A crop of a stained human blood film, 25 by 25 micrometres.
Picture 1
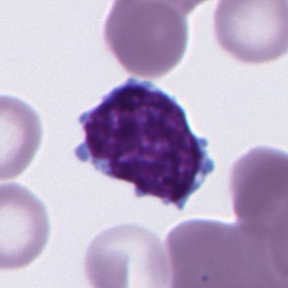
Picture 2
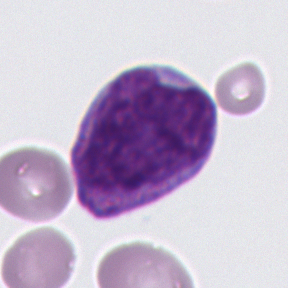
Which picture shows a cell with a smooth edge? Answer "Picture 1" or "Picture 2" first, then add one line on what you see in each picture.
Picture 2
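What picture 1 shows: The cell's outline is irregular, with small knobby bumps around its edge.
What picture 2 shows: The cell outline is a smooth oval that is broader at the top and narrower toward the lower left.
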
